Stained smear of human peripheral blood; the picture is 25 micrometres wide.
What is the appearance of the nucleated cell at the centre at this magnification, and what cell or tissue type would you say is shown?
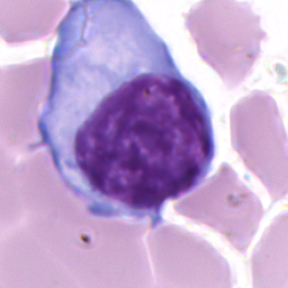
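Nucleus set off-centre, toward lower right. Cytoplasm plentiful, spreading broadly to upper left of nucleus. No cytoplasmic granules visible. Outline irregular and angular, not smoothly round. Cell: plasma cell.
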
